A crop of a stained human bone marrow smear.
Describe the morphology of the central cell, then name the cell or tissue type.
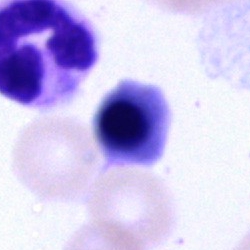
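Notice first where the nucleus sits: off-centre toward the left, so the cytoplasm forms a wider band on the right. Its chromatin is very dark and densely condensed throughout, and you won't find any nucleoli. The cytoplasm carries no granules. This cell is an erythroblast.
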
